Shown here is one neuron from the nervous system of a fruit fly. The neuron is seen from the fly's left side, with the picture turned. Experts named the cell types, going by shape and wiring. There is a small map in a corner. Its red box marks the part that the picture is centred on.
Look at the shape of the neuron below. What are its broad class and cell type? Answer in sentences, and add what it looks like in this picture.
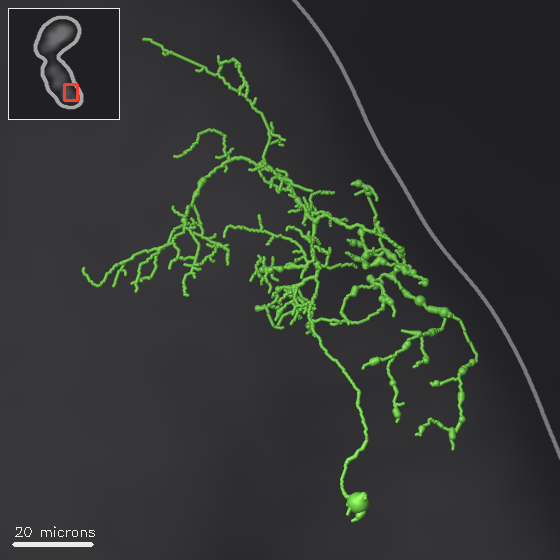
Its broad class is nerve-cord intrinsic neuron. It is of cell type INXXX400. By the scale bar it is about 120 microns tall in this view. The picture shows dozens of branch ends.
